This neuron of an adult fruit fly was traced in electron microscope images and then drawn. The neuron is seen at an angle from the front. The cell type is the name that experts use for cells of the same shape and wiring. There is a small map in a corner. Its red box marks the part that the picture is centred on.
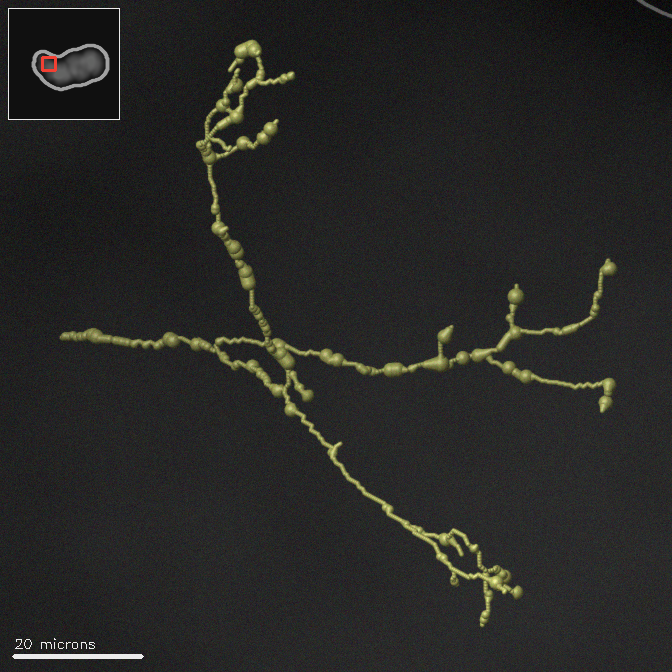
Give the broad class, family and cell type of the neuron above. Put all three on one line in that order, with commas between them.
sensory neuron entering the nerve cord, class mechanosensory proprioceptive, SNpp51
